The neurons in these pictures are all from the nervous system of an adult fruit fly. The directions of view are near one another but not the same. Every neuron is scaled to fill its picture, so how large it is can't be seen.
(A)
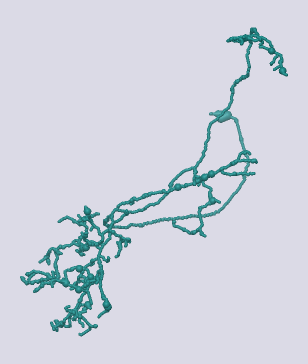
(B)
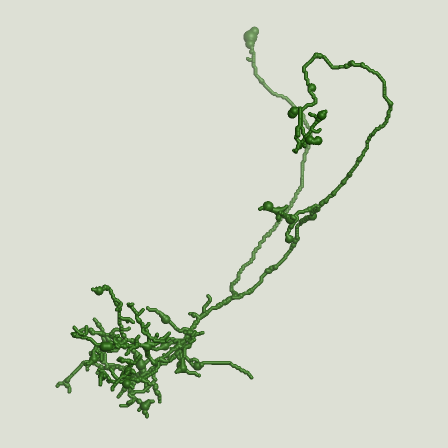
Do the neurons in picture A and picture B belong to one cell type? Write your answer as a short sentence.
They are of different cell types.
